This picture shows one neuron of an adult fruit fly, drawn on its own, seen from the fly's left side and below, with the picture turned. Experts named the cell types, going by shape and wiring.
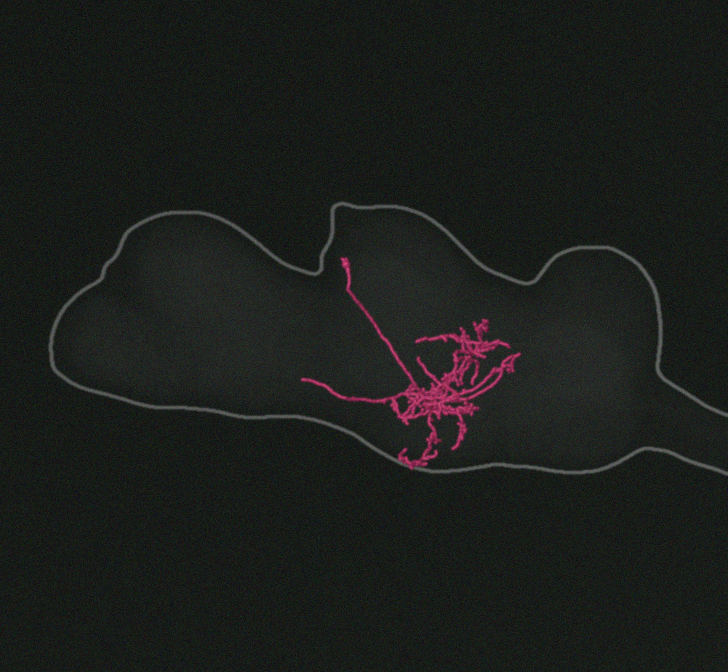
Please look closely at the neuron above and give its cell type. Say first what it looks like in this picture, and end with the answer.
The cell body is in the middle of the picture. As drawn here it is about as wide as it is tall. This is a nerve-cord intrinsic neuron. The cell type is IN12A044.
